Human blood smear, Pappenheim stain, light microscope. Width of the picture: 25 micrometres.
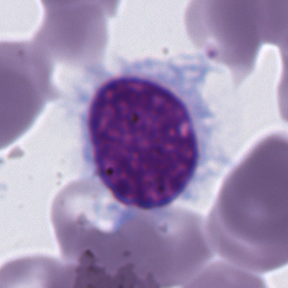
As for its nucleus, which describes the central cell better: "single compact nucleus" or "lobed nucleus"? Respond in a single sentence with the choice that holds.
The nucleus is neither lobed nor band-shaped but one compact round, oval or kidney-shaped mass.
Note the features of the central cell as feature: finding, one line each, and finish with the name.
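Edge: ragged, with fine hair-like projections
Cytoplasm: pale blue
Granules: none seen in the cytoplasm
Nucleus: three tiny dark dots lying over it
Cell: hairy cell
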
